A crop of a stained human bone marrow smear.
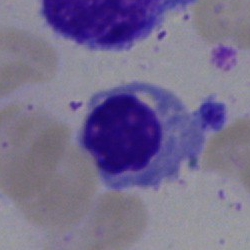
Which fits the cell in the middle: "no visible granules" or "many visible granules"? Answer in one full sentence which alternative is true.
The cell shows no granules in its cytoplasm.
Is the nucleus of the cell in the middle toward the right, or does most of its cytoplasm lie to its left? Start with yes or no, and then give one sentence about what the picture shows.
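No. The nucleus sits toward the left side of the cell.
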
